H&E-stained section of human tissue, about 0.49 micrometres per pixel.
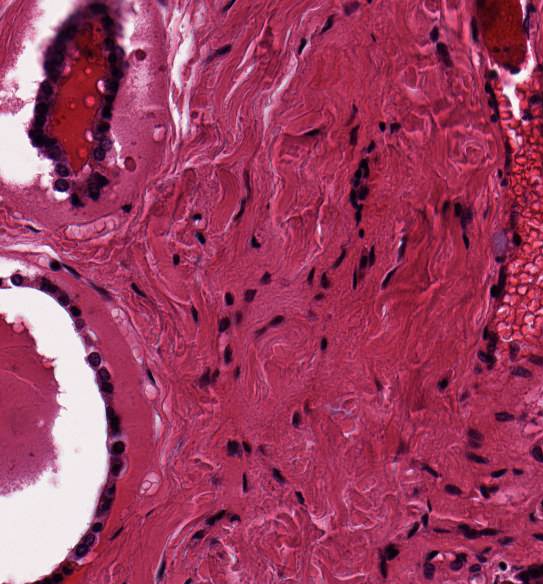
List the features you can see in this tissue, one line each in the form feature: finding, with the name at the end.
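Collagen: wavy eosinophilic bundles, going in varying directions
Fibroblasts: small, dark, elongated nuclei, thinly scattered
Lower left: large rounded lumen, one layer of low cuboidal epithelial cells with dark nuclei
Upper left: smaller duct-like lumen, dark-nucleated epithelium, full of deep red material
Name: thyroid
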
